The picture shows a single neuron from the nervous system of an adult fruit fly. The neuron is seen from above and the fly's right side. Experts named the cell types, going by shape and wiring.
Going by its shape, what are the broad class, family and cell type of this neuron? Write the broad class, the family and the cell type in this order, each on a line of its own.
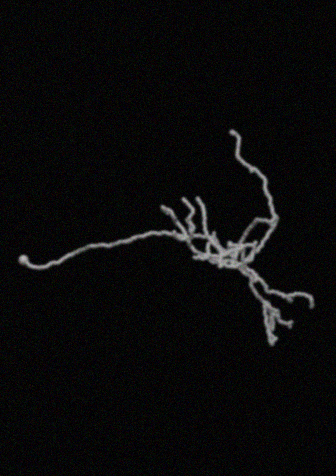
central-brain intrinsic neuron
hemilineage DM6_dorso_lateral
SIP075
